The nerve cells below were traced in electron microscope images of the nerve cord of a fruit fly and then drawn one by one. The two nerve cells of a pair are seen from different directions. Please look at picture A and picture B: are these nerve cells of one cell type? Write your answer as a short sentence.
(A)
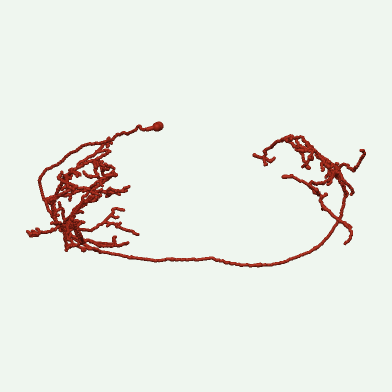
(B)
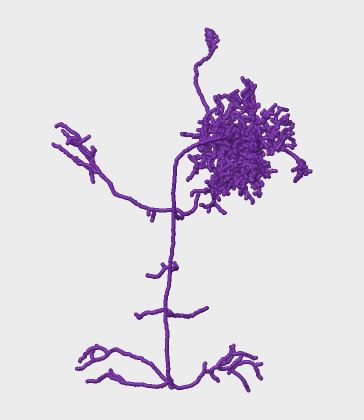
They are of different cell types.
